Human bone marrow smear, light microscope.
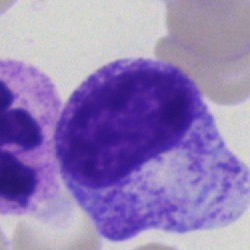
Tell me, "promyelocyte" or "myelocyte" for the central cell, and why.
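This is a myelocyte. First, the granules: many fine purple ones are scattered through the pale lavender-blue cytoplasm.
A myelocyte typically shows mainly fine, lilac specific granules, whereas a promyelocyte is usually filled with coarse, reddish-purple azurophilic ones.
Beyond that, the nucleus lies toward the upper left, its densely stained dark purple chromatin broken by small paler patches. Most of the cytoplasm sits below and to the right of it.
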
